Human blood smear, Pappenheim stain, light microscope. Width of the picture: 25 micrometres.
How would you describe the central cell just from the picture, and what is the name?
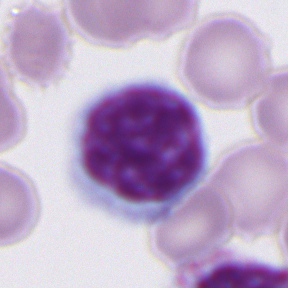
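Look at the nucleus: round, about 10 micrometres across, with only a narrow rim of pale blue cytoplasm around it. That rim is at its widest at the lower left. The chromatin is coarse and clumped, with paler patches between the clumps. So this one's a typical lymphocyte.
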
